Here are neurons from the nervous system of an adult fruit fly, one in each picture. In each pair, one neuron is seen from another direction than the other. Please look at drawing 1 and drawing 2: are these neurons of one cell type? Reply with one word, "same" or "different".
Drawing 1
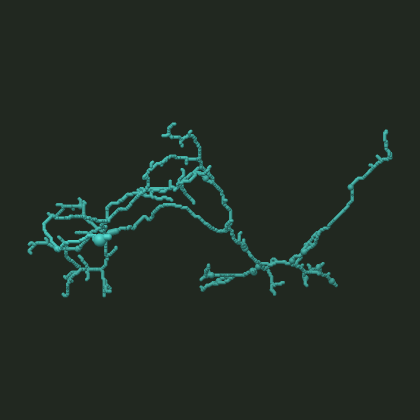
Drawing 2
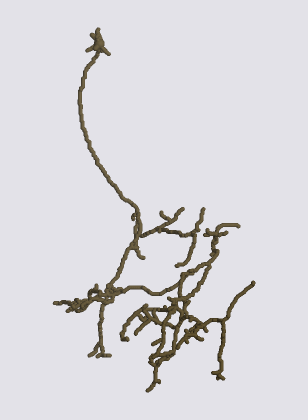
same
